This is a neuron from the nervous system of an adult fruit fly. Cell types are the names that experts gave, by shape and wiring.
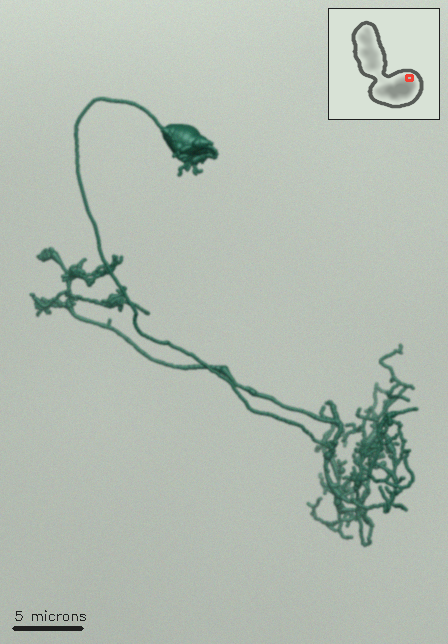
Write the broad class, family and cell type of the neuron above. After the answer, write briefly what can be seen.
It is an optic-lobe intrinsic neuron. Its family is T. Its cell type is T4a. By the scale bar it is about 35 microns tall in this view. The picture shows dozens of branch ends.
